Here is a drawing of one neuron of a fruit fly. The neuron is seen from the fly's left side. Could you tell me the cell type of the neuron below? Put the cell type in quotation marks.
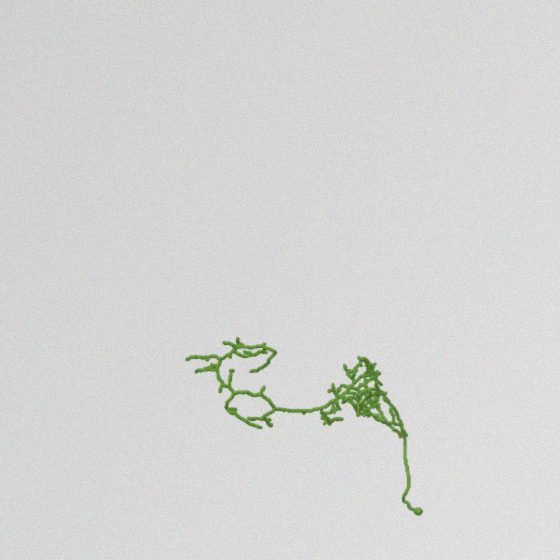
"CB0982"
